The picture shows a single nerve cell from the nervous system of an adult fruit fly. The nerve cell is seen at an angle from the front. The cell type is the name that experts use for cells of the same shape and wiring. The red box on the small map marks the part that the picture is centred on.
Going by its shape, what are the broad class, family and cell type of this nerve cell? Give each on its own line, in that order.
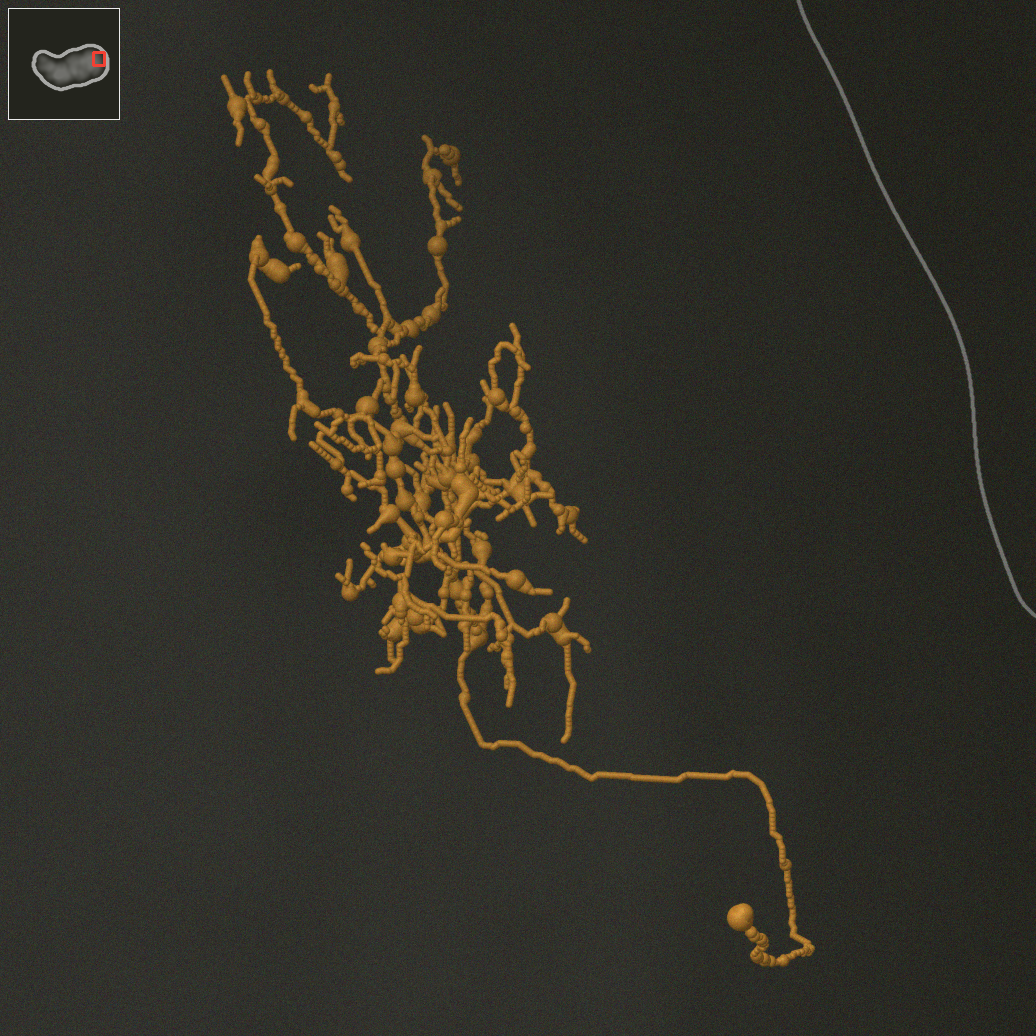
optic-lobe intrinsic neuron
Cm
Cm8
